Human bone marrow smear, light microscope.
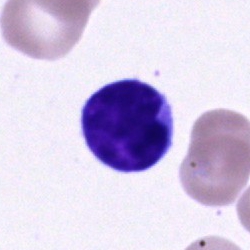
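Lymphocyte, central cell of a stained human bone marrow smear. Outline round, edge smooth. Small indentation at upper right of nucleus. Chromatin dense, deep purple. No granules seen.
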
